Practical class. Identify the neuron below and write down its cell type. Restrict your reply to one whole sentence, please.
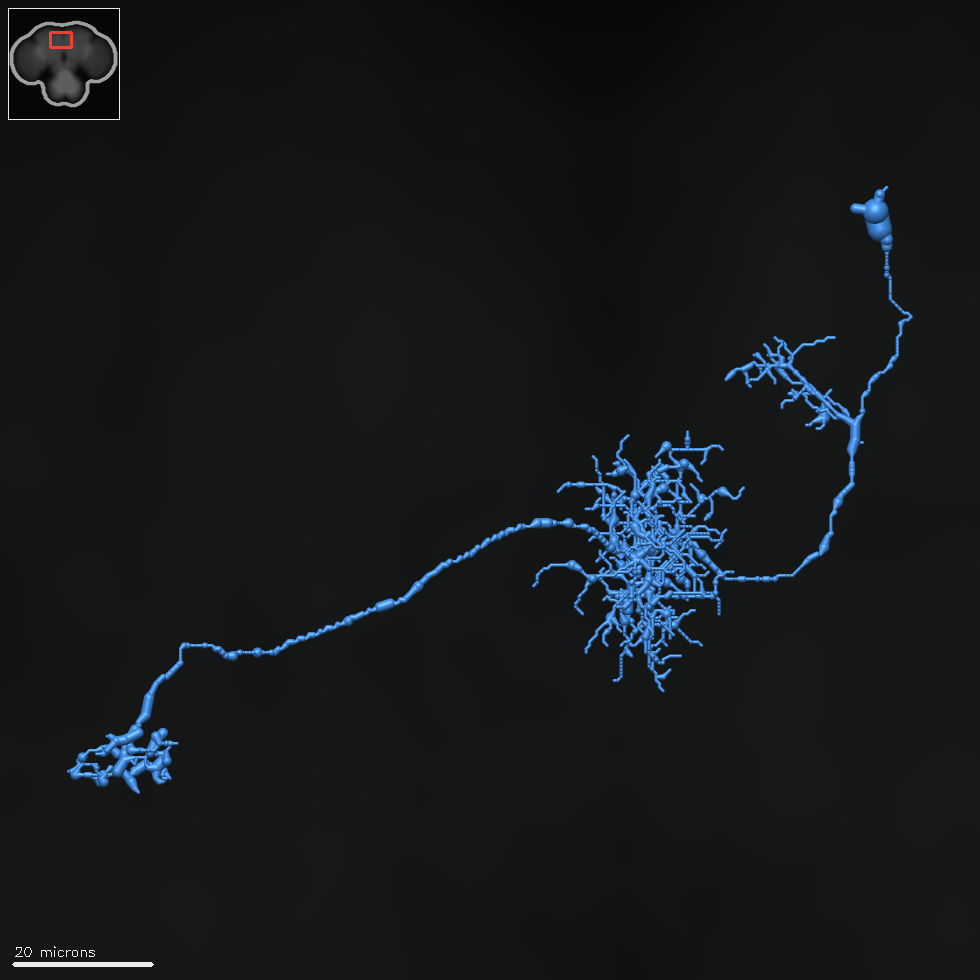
To the cell type PFR_b belongs this neuron.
